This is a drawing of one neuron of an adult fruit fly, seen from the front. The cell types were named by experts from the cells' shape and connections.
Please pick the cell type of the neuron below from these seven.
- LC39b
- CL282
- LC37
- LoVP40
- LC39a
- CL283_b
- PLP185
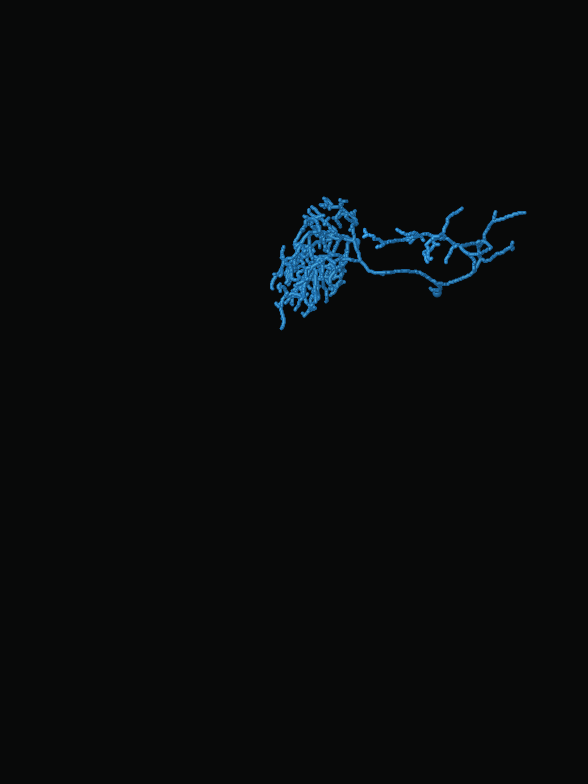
LC39b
